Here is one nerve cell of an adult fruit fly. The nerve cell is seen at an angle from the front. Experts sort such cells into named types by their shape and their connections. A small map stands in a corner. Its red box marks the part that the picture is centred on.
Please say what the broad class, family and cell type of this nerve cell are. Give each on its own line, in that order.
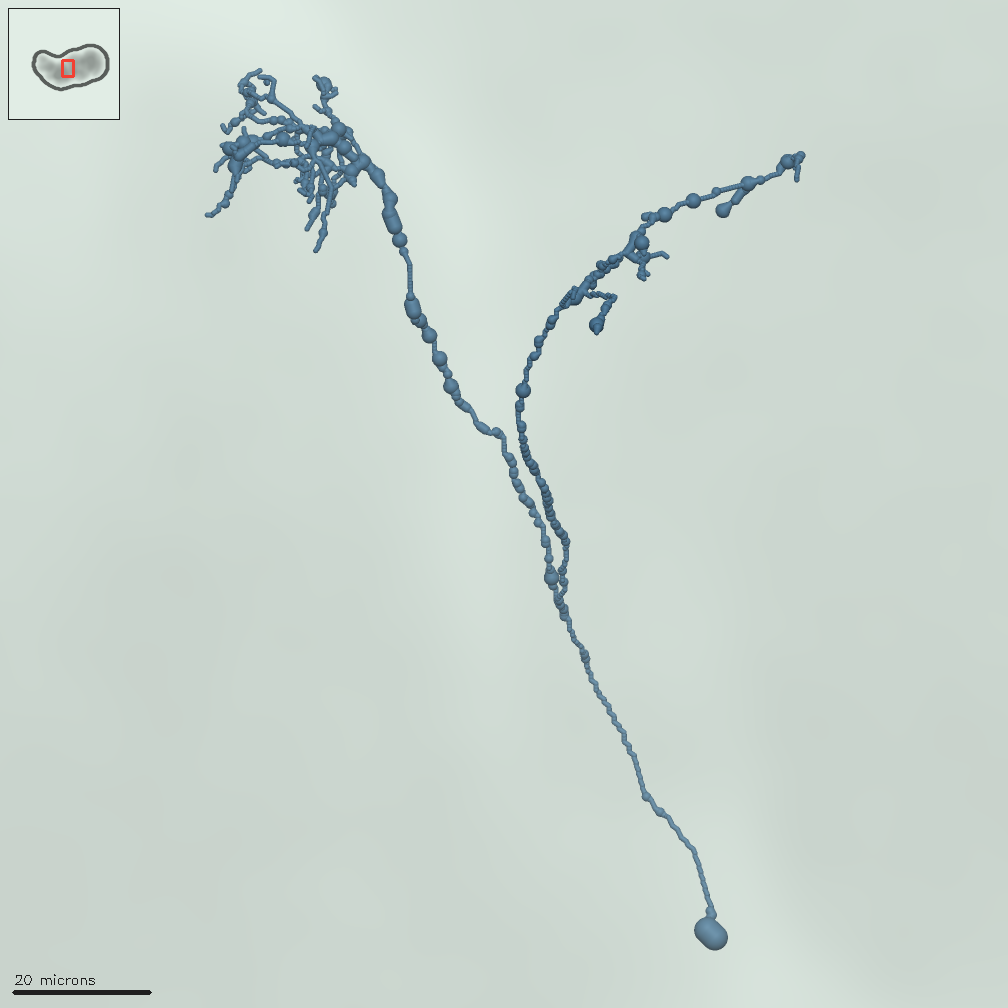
visual projection neuron
hemilineage VPNv2
LC16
